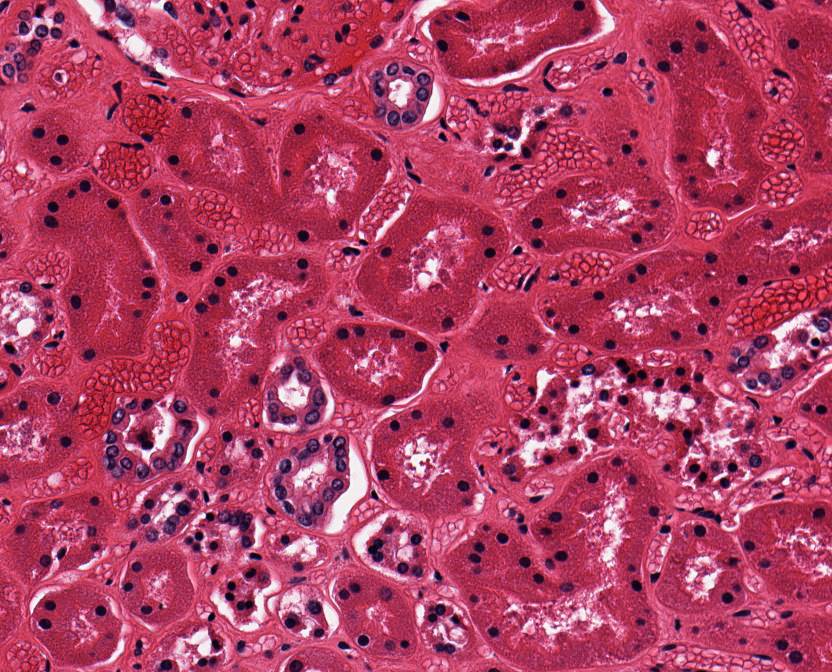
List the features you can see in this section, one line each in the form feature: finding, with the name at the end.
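Arrangement: tightly packed round and oblique tubule profiles, scant tissue between
Larger tubule nuclei: small, round, dark, widely spaced, single row
Larger lumens: narrow, ragged, pale wispy lining material
Smaller tubules: scattered, mostly left and lower half; paler cytoplasm, crowded darker nuclei, clearer lumens
Name: renal cortex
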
